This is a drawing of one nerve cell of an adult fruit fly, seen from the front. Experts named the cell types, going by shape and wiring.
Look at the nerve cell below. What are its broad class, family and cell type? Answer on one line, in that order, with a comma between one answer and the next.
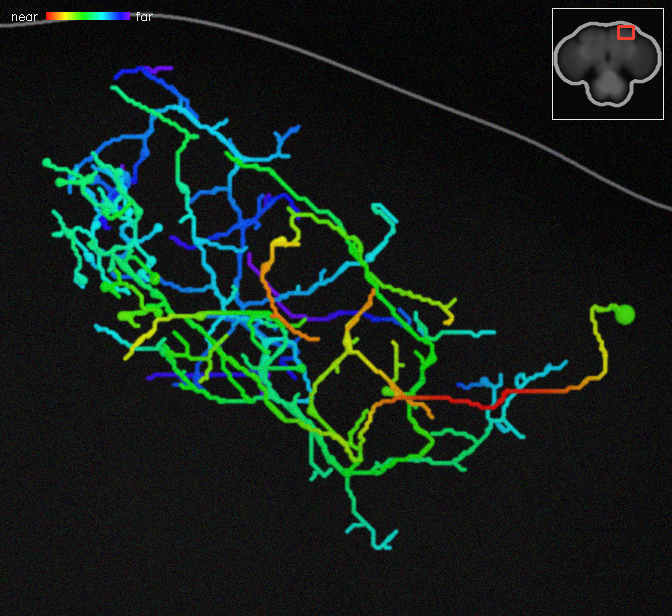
central-brain intrinsic neuron, hemilineage SLPad1_anterior, CB3697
